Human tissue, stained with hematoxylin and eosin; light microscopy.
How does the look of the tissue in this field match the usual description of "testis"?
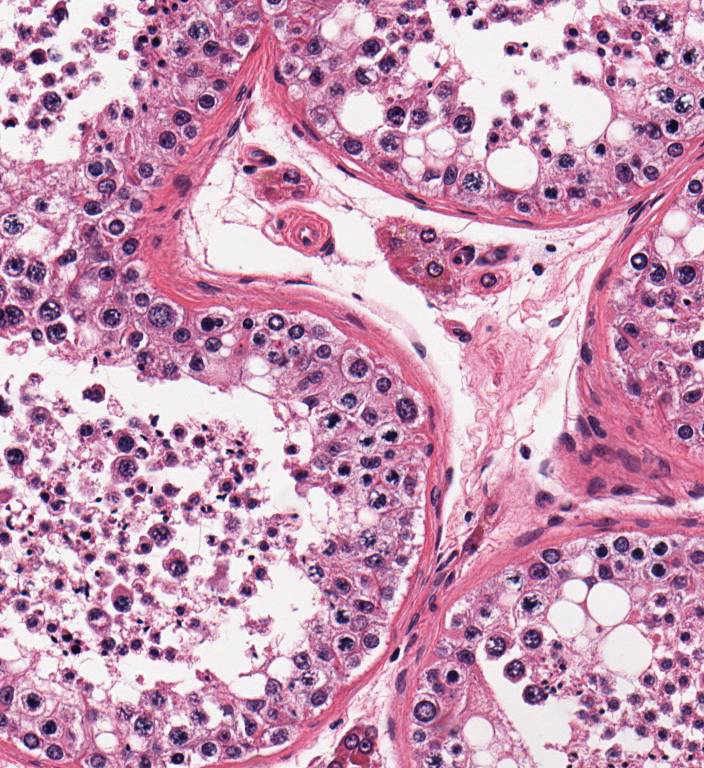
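This is testis, and several things here fit it. The tubules are lined not by a single layer but by a stratified epithelium, many rows of round cells deep.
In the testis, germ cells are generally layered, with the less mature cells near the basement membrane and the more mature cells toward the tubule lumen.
Look next at the central interstitial stroma, loose and pale, with fine wispy pink fibres.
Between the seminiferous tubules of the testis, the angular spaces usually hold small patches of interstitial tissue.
Within the tubule epithelium, many large round cells have nuclei with coarse, clumped, thread-like dark chromatin. Clear round vacuoles of varying size also lie within the epithelium, most plentiful in the tubules at the upper right and lower right.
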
